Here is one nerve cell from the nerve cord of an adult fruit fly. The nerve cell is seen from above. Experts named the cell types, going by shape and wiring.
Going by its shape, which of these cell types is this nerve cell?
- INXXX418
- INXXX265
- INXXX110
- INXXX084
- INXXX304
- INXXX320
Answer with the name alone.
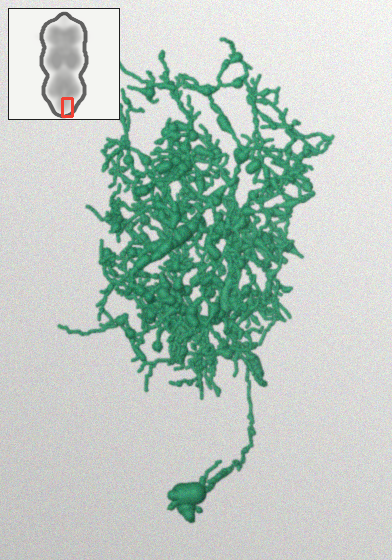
INXXX418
